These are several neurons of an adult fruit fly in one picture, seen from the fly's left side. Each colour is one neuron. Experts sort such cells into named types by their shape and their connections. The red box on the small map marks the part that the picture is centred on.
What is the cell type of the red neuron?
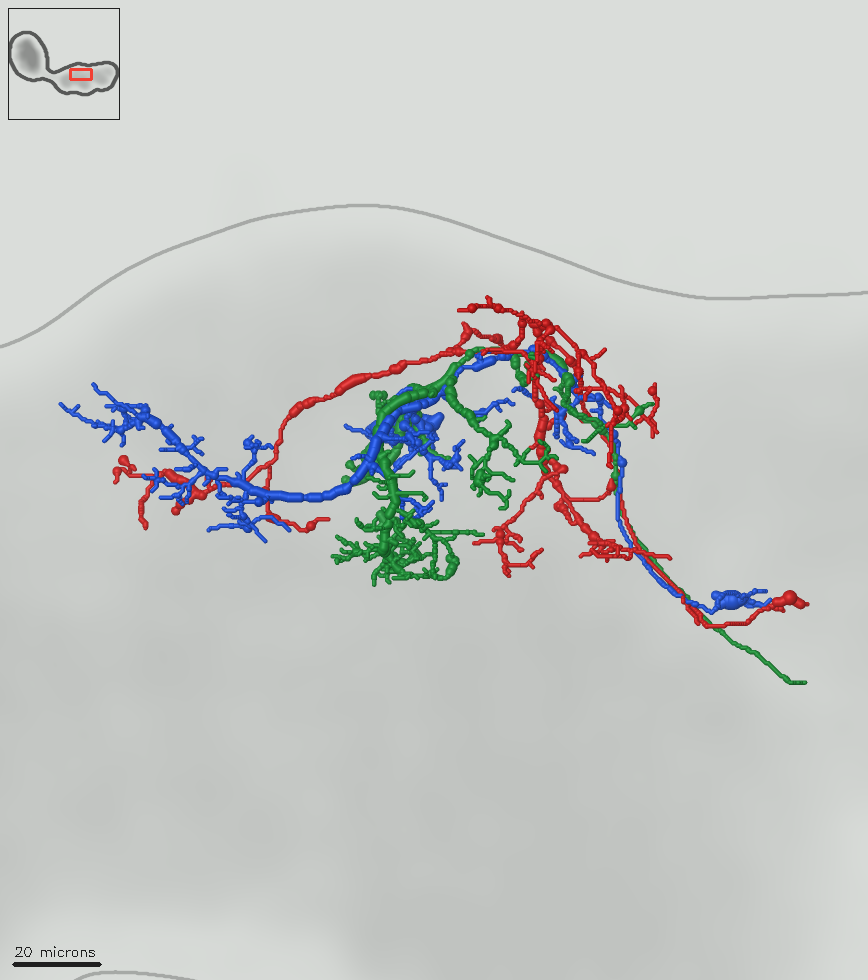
IN03B069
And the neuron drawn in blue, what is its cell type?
IN03B061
